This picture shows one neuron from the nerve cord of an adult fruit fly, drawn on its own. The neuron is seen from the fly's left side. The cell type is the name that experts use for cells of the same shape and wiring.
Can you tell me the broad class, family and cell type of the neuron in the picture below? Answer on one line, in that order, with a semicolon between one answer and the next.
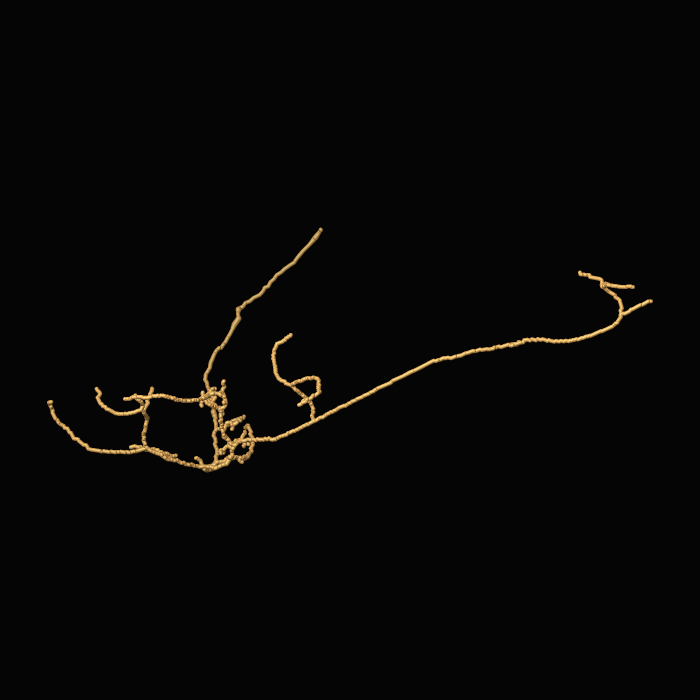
sensory neuron entering the nerve cord; class mechanosensory tactile; SNta10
